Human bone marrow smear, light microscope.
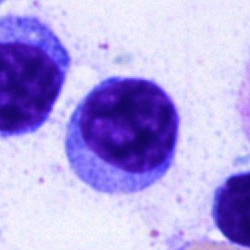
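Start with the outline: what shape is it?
Round, with a smooth edge.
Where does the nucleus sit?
Off-centre, toward the upper right, so the cytoplasm makes a crescent that is widest at the lower left.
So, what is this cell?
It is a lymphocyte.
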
